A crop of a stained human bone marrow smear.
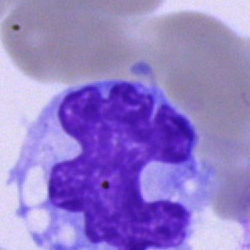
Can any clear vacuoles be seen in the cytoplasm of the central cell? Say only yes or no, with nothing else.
Yes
